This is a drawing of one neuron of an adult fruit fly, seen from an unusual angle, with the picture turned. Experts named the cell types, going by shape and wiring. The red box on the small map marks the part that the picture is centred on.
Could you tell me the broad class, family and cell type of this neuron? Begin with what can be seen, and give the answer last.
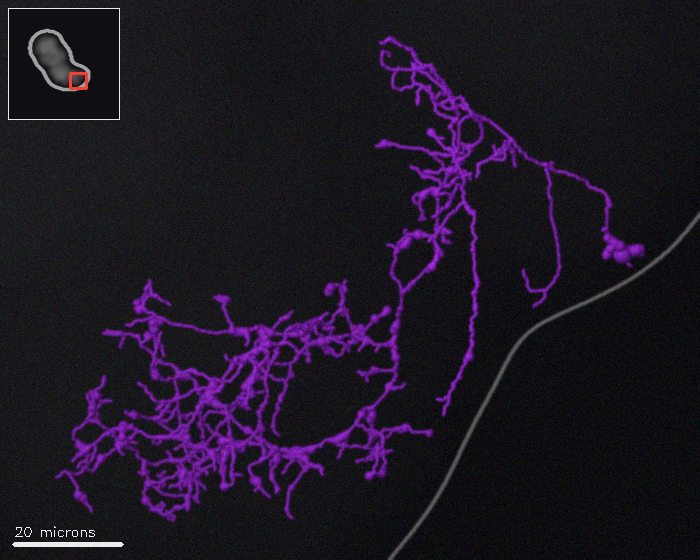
The cell body is on the right of the picture. By the scale bar it is about 110 microns wide in this view. Its broad class is nerve-cord intrinsic neuron. The family is hemilineage 19A. Its cell type is IN19A073.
